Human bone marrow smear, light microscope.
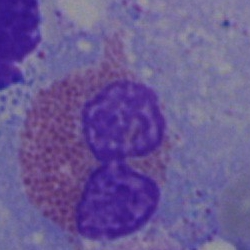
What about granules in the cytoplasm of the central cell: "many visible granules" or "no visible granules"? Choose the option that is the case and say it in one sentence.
A large number of visible granules lies in the cytoplasm of this cell.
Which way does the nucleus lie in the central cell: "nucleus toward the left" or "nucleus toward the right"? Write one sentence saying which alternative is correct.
To the left of the nucleus lies the bulk of the cytoplasm.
